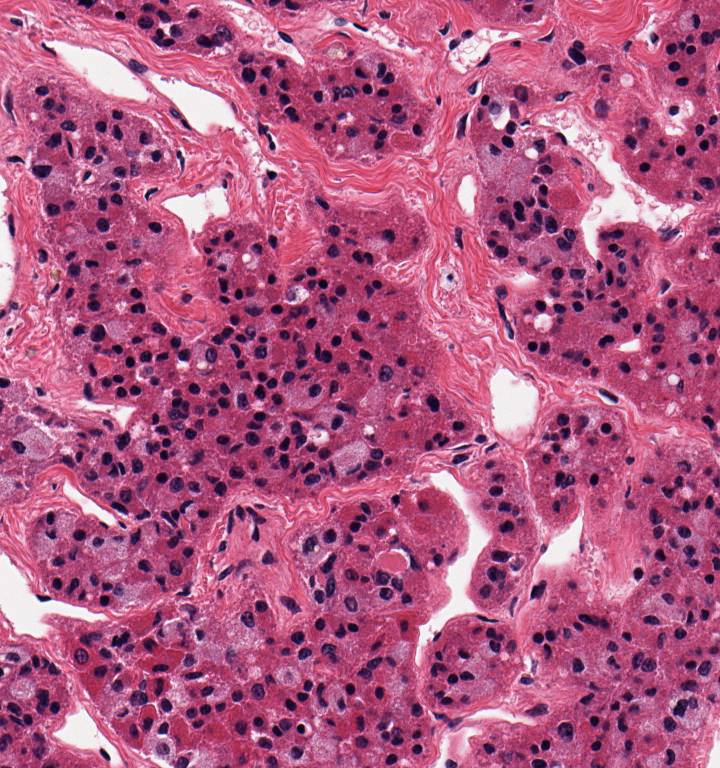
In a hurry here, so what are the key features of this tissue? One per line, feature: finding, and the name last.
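Arrangement: solid nests and cords
Stroma: fibrous bands crossing the whole field
Cells: mostly polygonal, abundant granular eosinophilic cytoplasm
Nuclei: round, dark, fairly uniform in size
Other cells: scattered, paler grey-violet cytoplasm
Name: pituitary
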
